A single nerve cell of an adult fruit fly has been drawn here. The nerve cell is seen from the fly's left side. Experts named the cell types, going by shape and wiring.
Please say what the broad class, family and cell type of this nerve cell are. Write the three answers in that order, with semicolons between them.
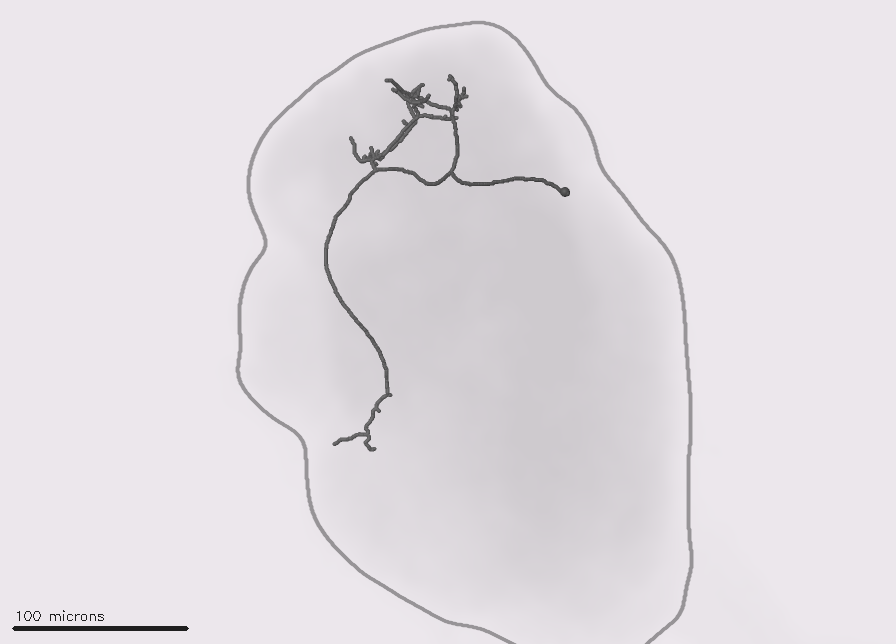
central-brain intrinsic neuron; hemilineage SMPpv2_dorsal; SMP261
